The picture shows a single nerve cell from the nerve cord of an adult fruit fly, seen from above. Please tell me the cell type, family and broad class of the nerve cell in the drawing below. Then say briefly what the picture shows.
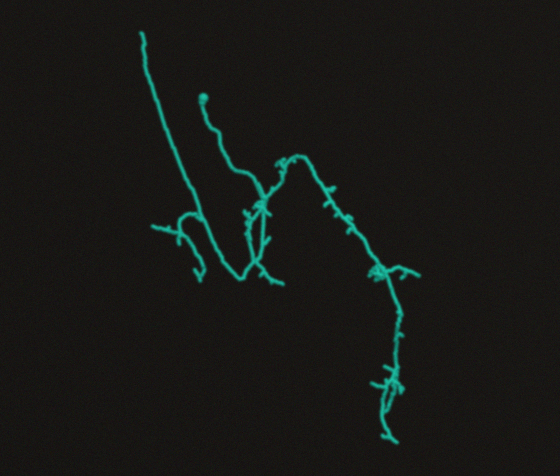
Its cell type is AN08B111. Its family is hemilineage 08B. Its broad class is ascending neuron. As drawn here it is taller than it is wide.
